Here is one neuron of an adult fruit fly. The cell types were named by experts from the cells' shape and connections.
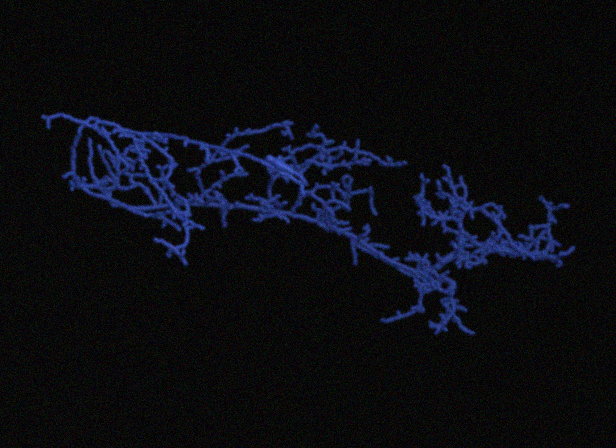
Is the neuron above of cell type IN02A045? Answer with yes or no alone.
no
